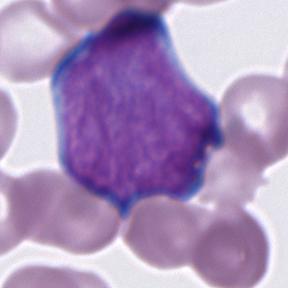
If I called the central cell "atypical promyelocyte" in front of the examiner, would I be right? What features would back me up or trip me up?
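Not an atypical promyelocyte; this is a myeloblast. Deciding feature: no granules in the cytoplasm.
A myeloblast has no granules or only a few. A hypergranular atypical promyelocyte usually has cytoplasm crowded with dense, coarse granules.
The granule-free cytoplasm therefore speaks for myeloblast and against atypical promyelocyte. Nucleus: a single unlobed mass filling almost the whole cell.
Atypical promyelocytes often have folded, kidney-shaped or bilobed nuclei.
No lobing is seen here. Cytoplasm: a thin, deep blue rim at the cell edge. Outline: irregular and angular rather than round.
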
